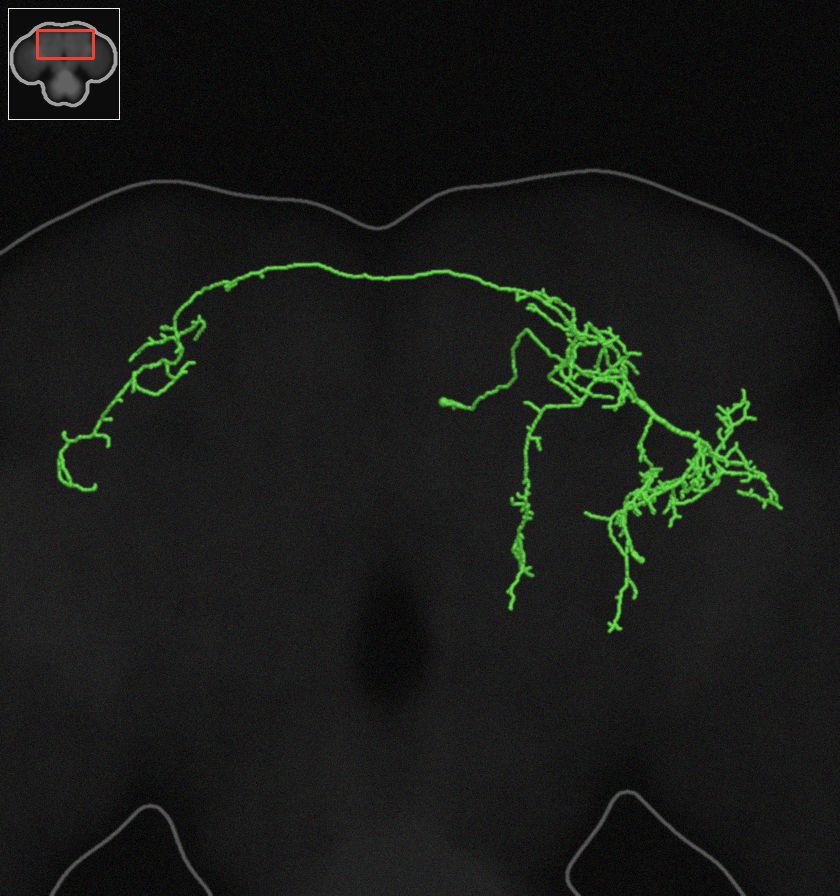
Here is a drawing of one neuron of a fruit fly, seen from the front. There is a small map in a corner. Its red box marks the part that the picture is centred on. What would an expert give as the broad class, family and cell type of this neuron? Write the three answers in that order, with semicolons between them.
central-brain intrinsic neuron; hemilineage DM4_dorsal; pC1_2a/2b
